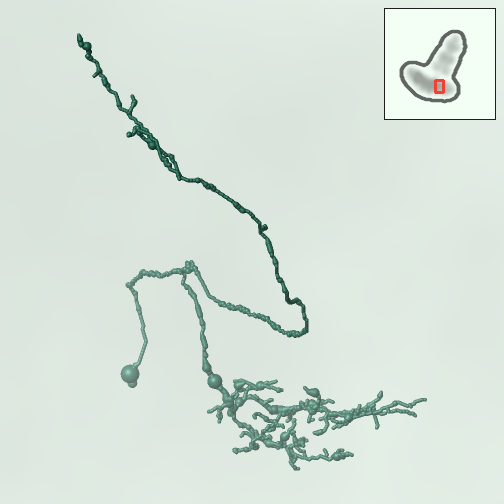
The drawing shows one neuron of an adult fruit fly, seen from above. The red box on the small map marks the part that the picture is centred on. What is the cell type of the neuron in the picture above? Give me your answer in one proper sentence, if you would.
For this neuron, the cell type is LC24.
